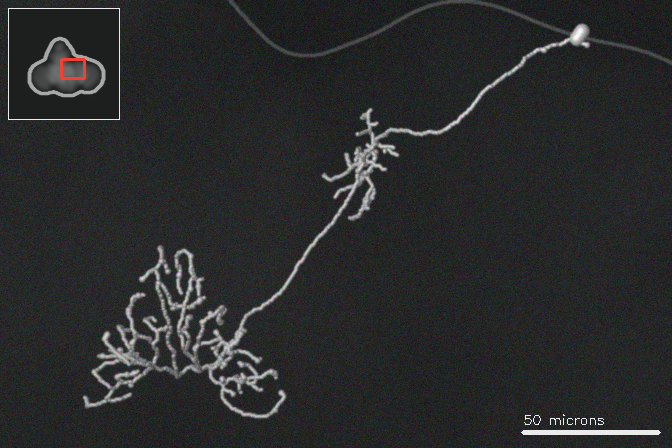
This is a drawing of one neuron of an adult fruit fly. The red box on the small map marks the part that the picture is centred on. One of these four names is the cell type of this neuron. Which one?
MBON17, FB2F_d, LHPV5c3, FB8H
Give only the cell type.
FB2F_d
